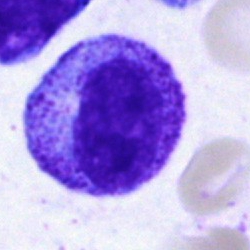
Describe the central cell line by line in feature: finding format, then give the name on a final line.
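Nucleus: set off-centre, pushed toward the right side
Cytoplasm: bluish-lilac, broadest on the left
Granules: many purple ones, scattered throughout the cytoplasm
Clear zone: pale, lying in the cytoplasm against the left edge of the nucleus
So, the cell: myelocyte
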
